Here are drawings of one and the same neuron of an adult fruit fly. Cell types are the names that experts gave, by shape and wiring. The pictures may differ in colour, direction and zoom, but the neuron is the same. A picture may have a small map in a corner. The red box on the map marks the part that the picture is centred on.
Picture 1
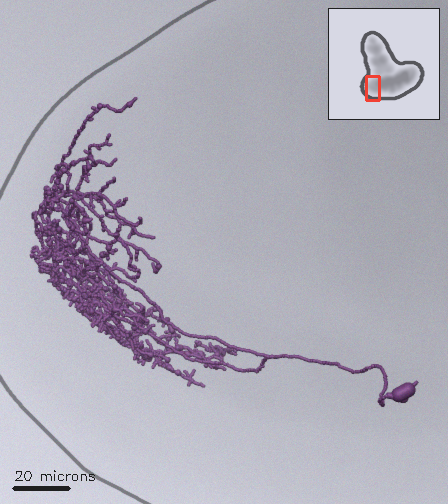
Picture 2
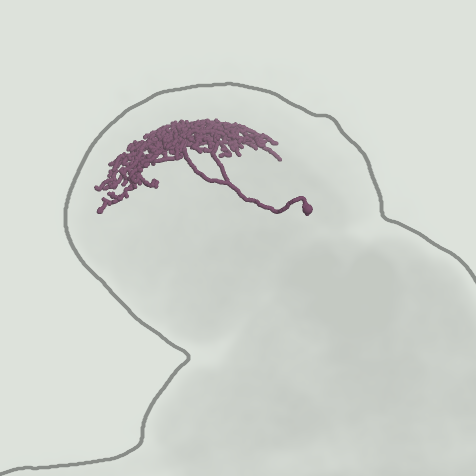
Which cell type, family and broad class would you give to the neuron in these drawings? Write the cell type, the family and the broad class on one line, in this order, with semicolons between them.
Cm19; Cm; optic-lobe intrinsic neuron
